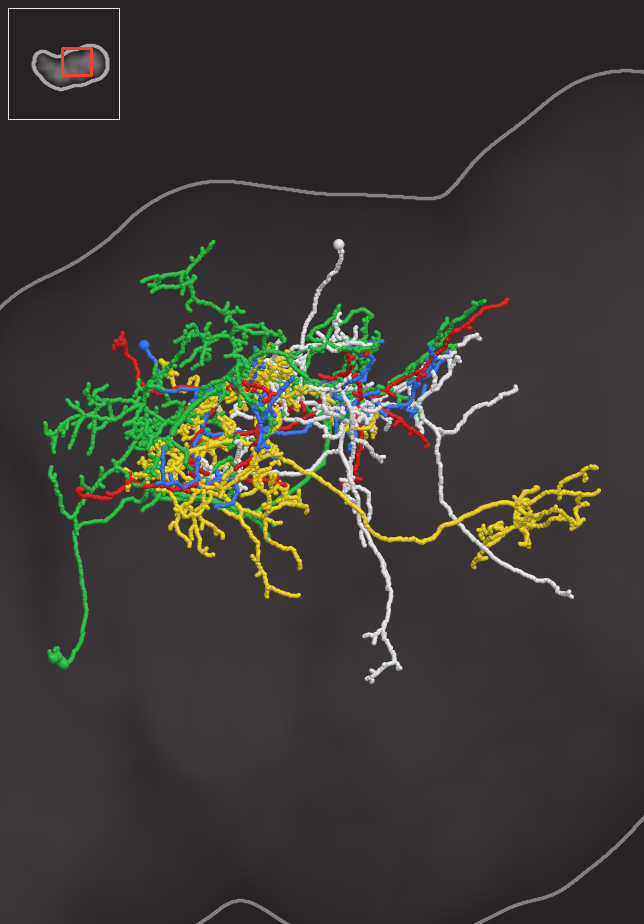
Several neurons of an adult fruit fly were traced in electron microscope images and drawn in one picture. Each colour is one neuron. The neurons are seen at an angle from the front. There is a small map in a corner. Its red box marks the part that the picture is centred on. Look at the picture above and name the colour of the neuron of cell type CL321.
yellow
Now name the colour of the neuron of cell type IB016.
white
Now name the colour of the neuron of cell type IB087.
red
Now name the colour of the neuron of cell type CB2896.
blue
